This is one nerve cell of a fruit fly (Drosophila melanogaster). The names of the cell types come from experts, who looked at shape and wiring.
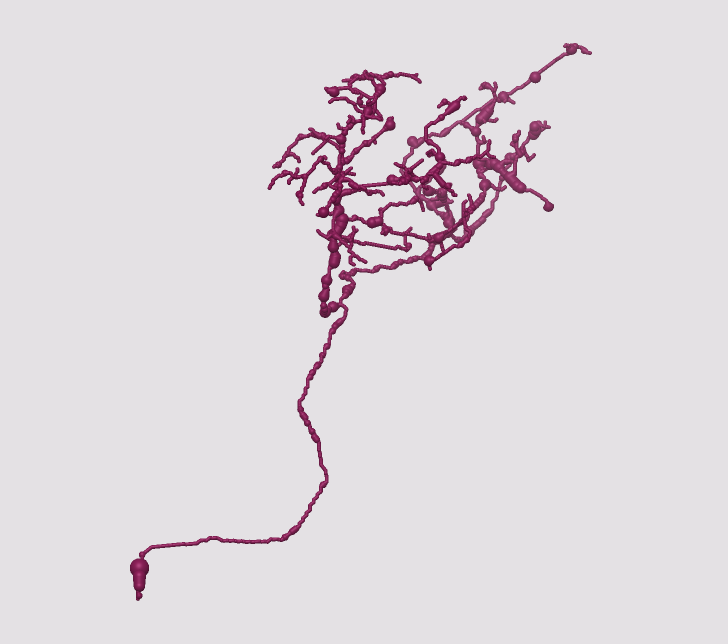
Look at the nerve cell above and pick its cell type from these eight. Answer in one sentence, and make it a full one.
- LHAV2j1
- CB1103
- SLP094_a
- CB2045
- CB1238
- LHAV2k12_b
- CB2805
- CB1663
The nerve cell belongs to cell type CB1663.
